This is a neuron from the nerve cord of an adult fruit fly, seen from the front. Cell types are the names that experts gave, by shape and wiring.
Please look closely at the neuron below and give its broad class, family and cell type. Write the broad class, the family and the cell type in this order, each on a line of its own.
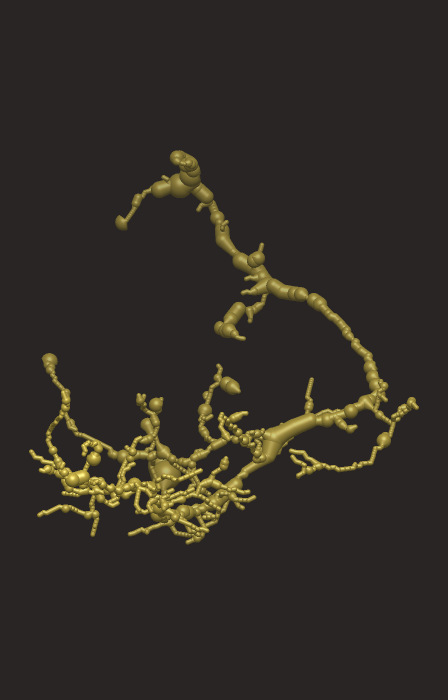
nerve-cord intrinsic neuron
hemilineage 13A
IN13A067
